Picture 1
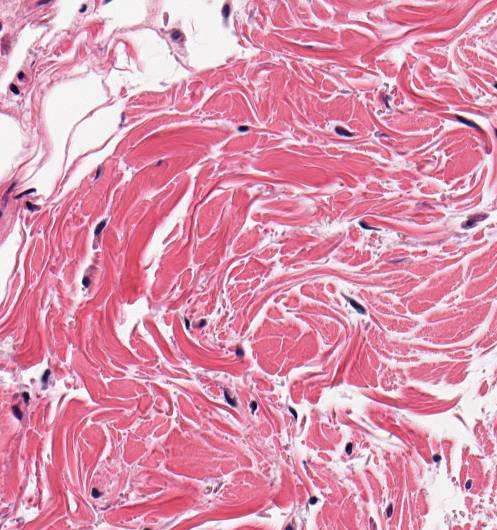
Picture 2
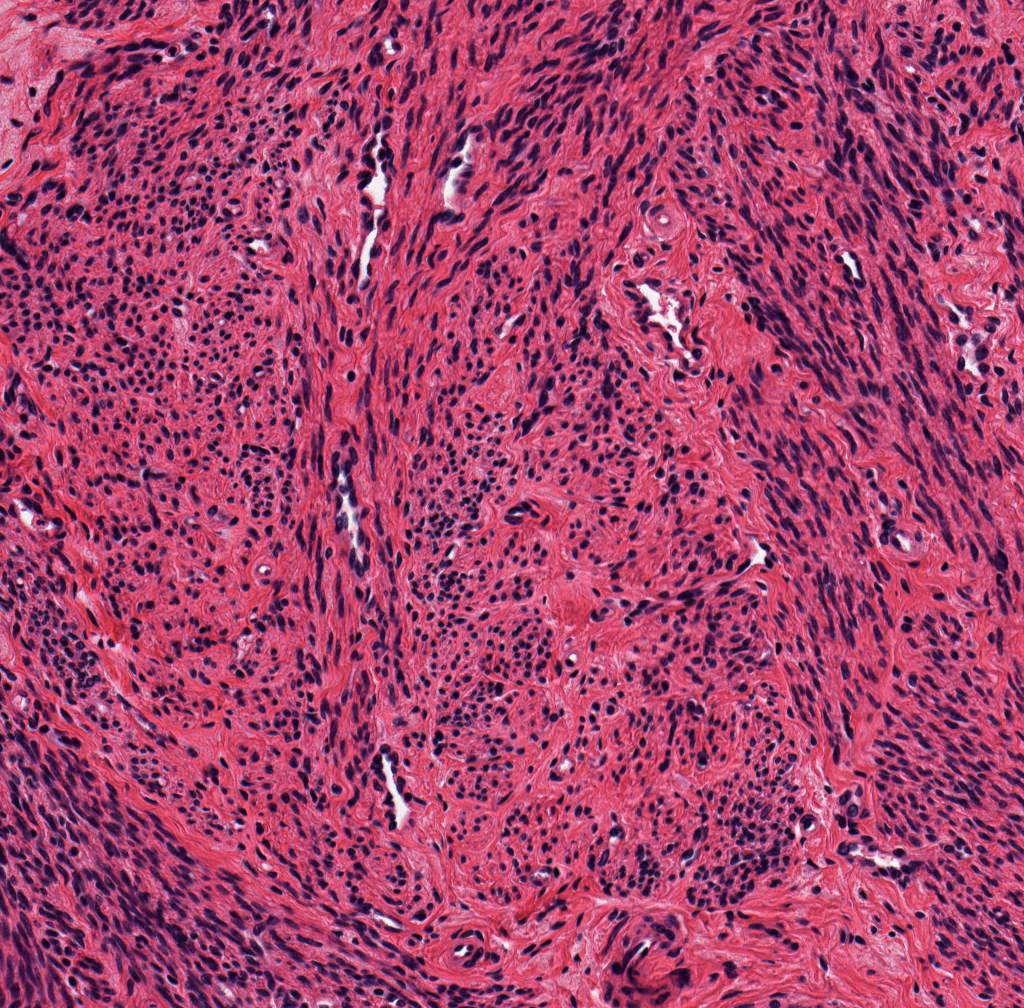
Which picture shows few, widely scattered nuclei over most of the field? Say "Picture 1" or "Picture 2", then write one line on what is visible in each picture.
Picture 1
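What picture 1 shows: Nuclei are sparse and scattered, small, dark purple and mostly elongated or spindle-shaped.
What picture 2 shows: The field is filled by densely cellular tissue of spindle cells arranged in fascicles, with intervening zones of rounder cells in the centre and left.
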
